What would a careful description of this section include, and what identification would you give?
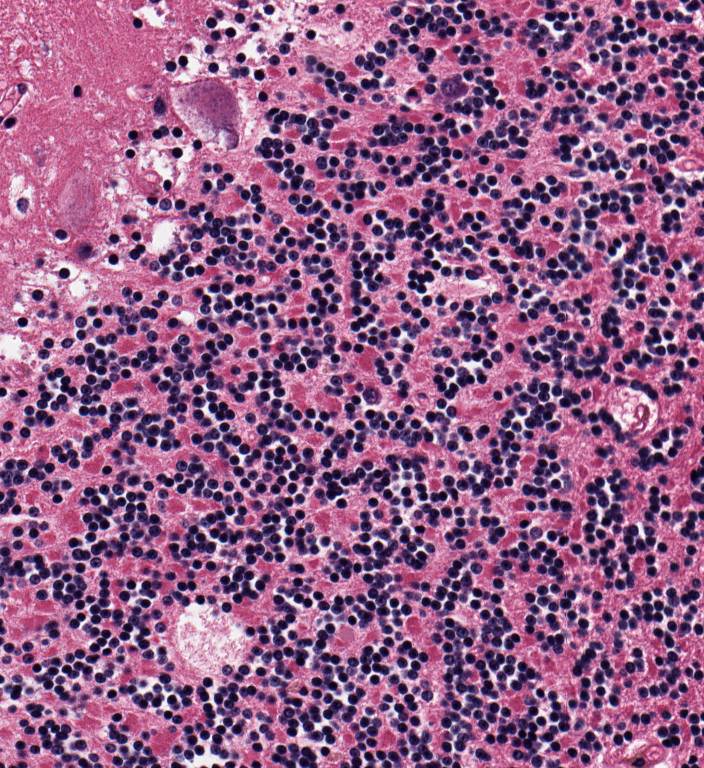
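Packing: dense, with dark nuclei filling nearly the whole field, upper left corner excepted. Nuclei: small, round, uniform, darkly stained, barely any visible cytoplasm. Islands: small, irregular, pink, nucleus-free, scattered among the nuclei. Large cells: a few neurons with abundant purplish cytoplasm, in a row along the upper-left border between pale zone and dense nuclei. Name: cerebellum.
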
